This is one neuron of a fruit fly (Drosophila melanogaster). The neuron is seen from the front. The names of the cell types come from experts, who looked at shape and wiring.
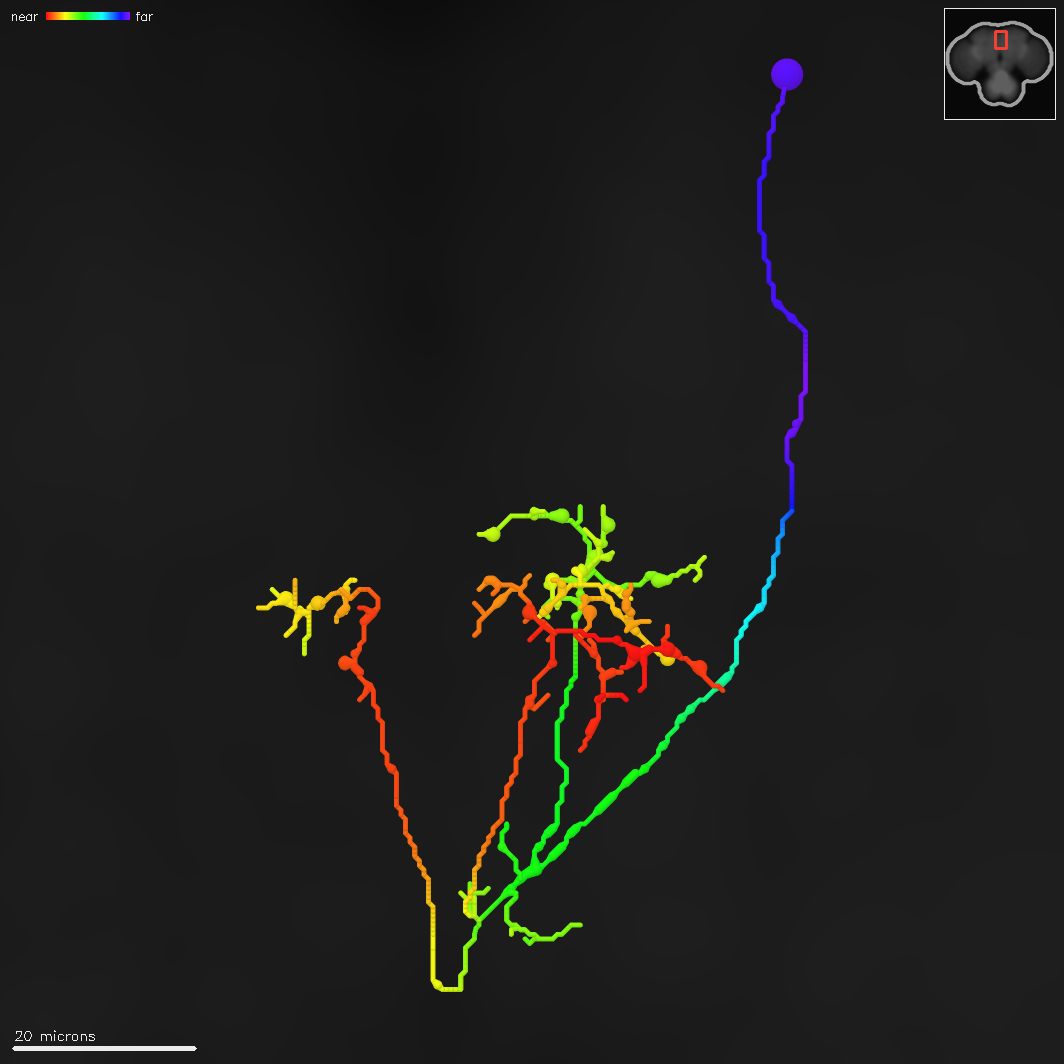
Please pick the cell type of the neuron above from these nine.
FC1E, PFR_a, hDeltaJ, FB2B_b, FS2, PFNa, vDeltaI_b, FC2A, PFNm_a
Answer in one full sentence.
Of the cell type vDeltaI_b is this neuron.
